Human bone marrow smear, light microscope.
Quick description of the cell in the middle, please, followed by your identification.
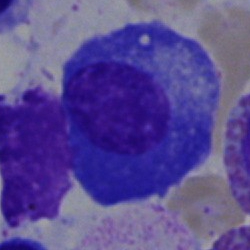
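The outline is irregular, with slightly angular, bumpy margins. Cytoplasm is abundant and stains deep blue, forming a broad area that is widest to the right of the nucleus. One small, clear, round vacuole lies near the top edge of the cytoplasm. This is a plasma cell.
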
